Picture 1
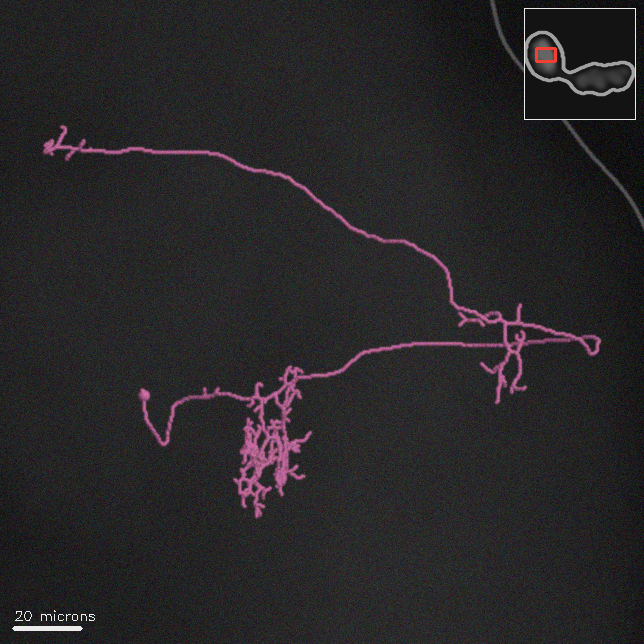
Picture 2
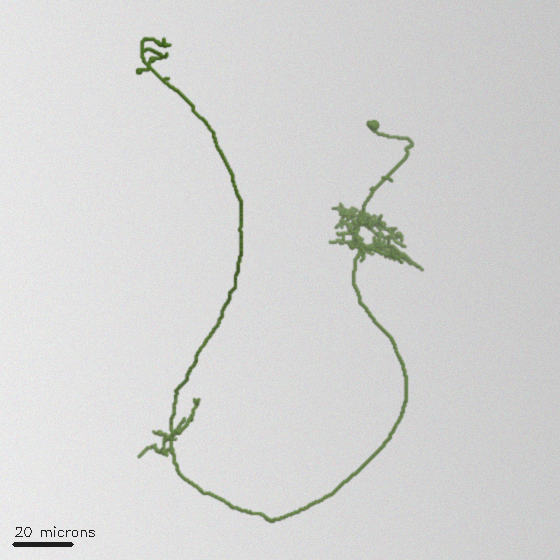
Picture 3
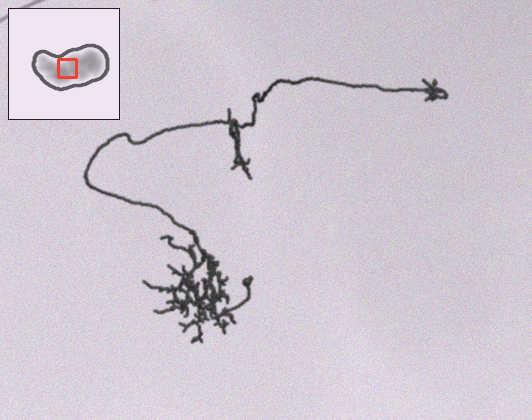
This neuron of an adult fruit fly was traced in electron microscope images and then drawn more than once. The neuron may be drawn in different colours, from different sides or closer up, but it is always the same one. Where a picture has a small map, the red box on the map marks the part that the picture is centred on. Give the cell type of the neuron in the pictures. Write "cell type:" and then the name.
cell type: MeTu4a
